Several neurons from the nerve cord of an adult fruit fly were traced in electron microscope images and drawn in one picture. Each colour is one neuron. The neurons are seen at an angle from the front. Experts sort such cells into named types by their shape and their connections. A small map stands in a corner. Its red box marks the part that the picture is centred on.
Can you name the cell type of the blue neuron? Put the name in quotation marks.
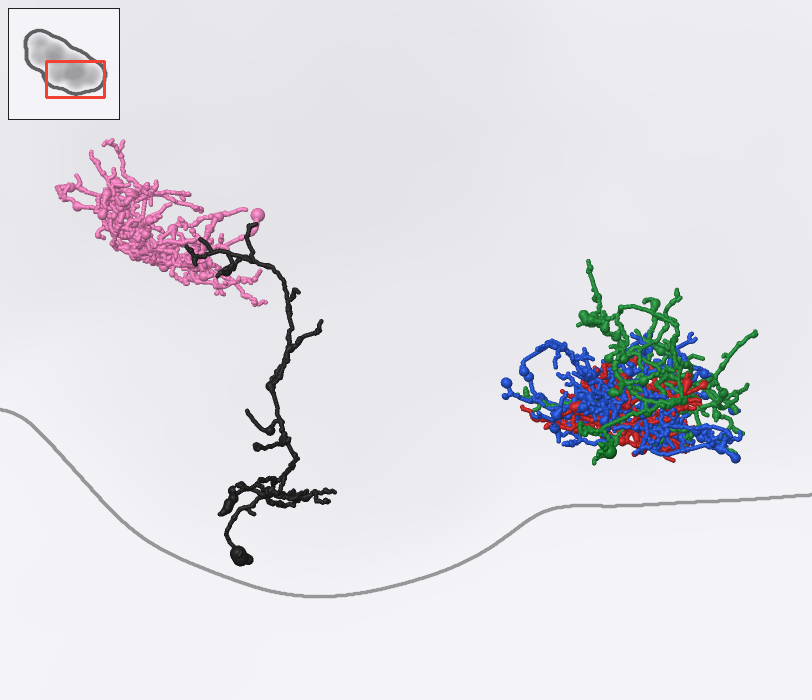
"IN01B099"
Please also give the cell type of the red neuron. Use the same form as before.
"IN01B086"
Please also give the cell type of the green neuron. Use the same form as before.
"IN01B091"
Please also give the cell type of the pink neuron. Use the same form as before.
"IN01B080"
